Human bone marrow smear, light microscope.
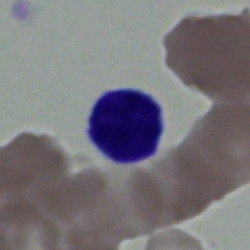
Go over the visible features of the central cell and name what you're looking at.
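Start with the outline: it is round and fairly smooth, and nothing projects from the surface. Now look around the nucleus, and you will find no rim of cytoplasm there at all. The nucleus itself stains densely and almost evenly dark blue-violet. This is a lymphocyte.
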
